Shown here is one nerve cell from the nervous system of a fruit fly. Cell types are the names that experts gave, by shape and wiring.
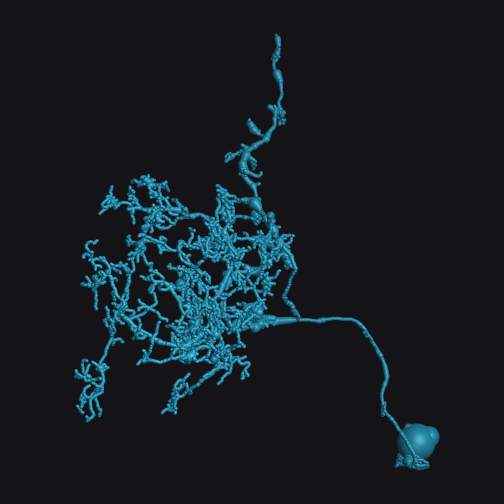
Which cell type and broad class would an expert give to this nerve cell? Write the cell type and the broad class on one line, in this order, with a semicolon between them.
WED065; central-brain intrinsic neuron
